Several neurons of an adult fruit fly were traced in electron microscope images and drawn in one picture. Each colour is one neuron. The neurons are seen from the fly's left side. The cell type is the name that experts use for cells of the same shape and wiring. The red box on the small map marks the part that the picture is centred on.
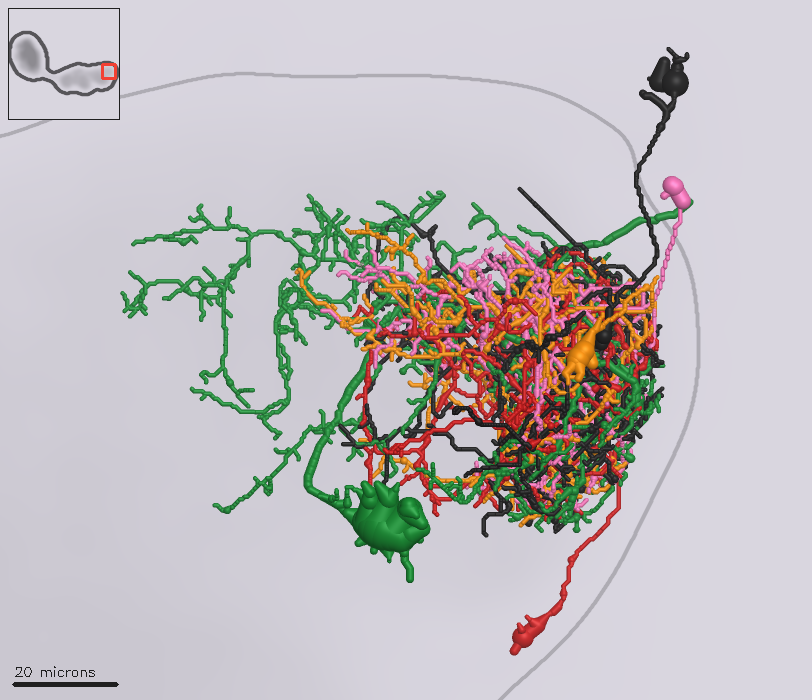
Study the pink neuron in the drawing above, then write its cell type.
INXXX385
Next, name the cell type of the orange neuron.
INXXX328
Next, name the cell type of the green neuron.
MNad22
